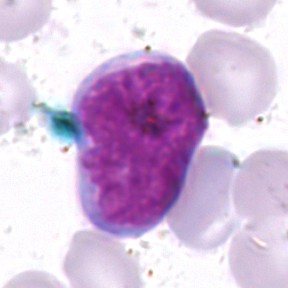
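Myeloblast, centre of a peripheral blood smear. Notice the rounded oval outline, taller than it is wide. The nucleus fills most of the cell; its chromatin is finely granular, evenly spread, without coarse dark clumps. Only a narrow, pale blue rim of cytoplasm remains.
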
